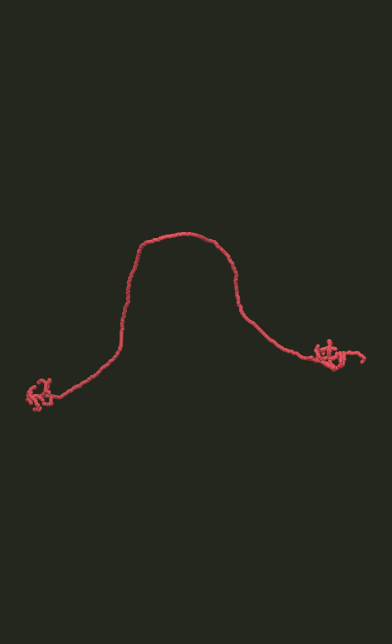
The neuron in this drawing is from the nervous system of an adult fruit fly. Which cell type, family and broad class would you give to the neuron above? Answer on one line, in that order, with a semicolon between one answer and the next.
ORN_VA5; class olfactory; sensory neuron entering the brain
